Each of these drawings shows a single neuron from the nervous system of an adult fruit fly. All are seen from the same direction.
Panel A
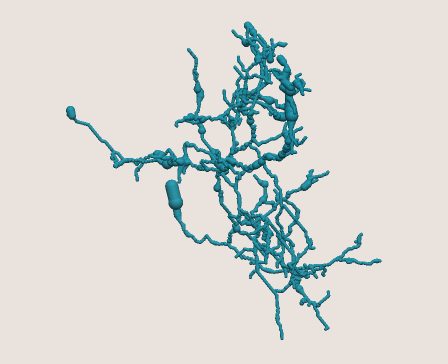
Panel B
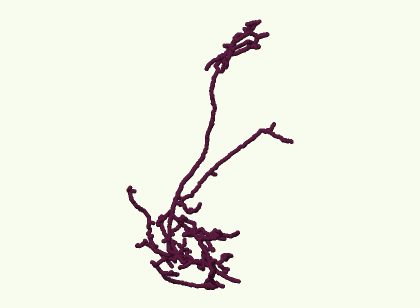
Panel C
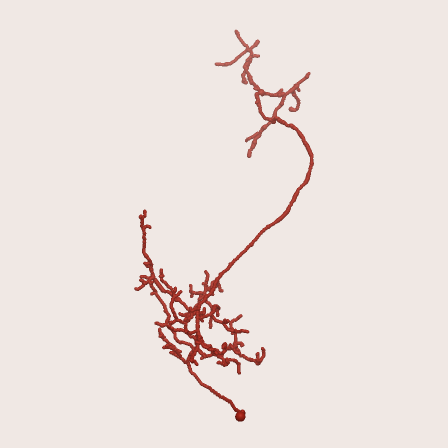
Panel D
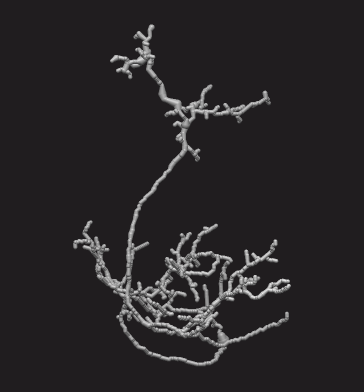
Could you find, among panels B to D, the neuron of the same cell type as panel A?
Panel D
